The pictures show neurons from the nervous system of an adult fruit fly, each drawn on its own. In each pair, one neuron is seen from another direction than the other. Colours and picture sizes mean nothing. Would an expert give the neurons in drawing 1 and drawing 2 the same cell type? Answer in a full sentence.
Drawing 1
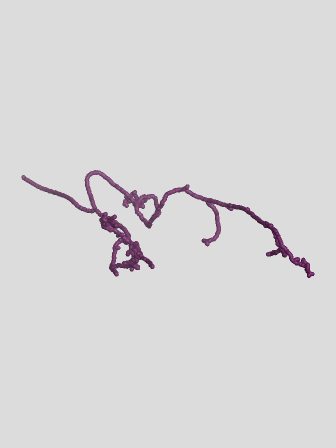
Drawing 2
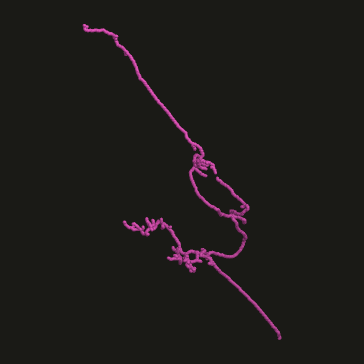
They are of different cell types.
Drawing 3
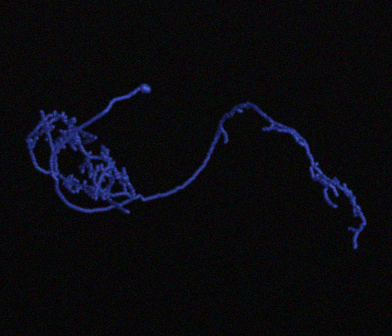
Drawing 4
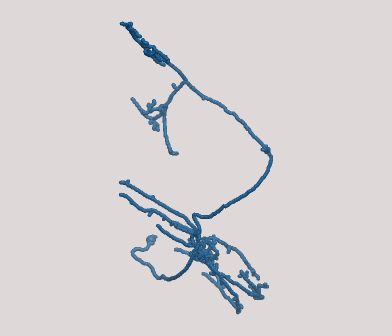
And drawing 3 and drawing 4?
They are of the same cell type.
